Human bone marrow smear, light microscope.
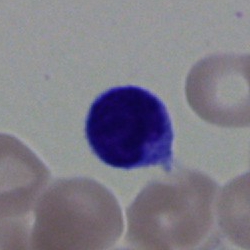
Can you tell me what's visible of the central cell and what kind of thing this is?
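Starting with the chromatin: it is dense and stains very dark purple. I can't find any nucleoli in the nucleus. Nor do I see any granules in the cytoplasm. There's a small pale tag jutting from the lower right edge of the cell. It's a lymphocyte.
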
